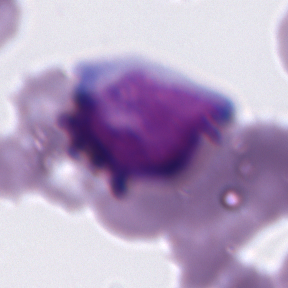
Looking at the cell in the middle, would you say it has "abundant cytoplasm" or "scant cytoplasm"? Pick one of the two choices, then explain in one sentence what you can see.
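Scant cytoplasm. The nucleus fills most of the cell.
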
